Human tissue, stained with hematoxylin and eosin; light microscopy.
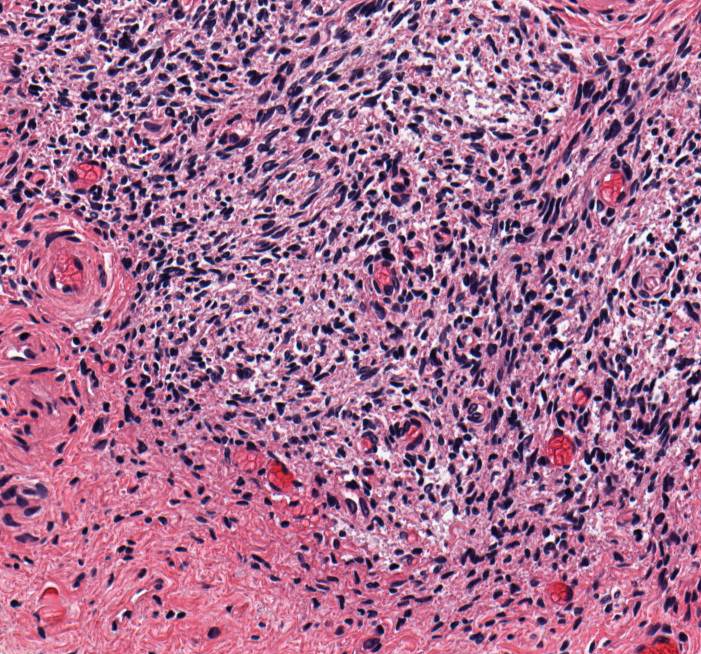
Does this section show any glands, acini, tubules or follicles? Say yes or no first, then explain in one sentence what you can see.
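No. No glands or open lumens are seen anywhere in the field.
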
